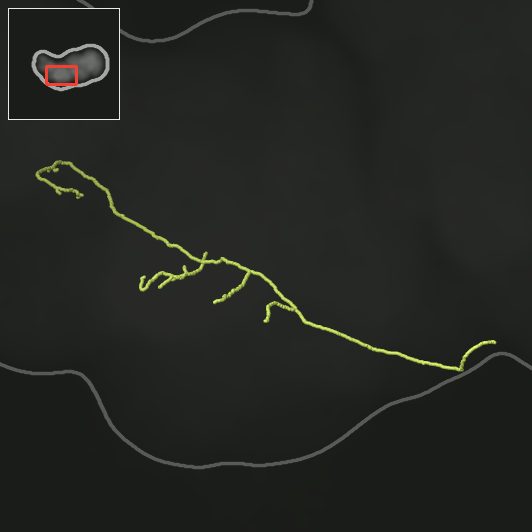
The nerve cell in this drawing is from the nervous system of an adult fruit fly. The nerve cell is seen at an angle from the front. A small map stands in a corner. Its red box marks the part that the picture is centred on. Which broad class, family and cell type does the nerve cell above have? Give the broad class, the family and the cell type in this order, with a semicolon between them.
sensory neuron entering the nerve cord; class mechanosensory proprioceptive; SNpp18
